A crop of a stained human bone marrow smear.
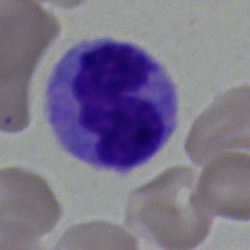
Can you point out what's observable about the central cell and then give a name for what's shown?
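Looking at the nucleus, I see a curved, folded band bent into an S shape. I can't find any nucleoli in it. The cytoplasm is pale lilac-blue, and most of it lies on the left side of the cell. I don't see any clear vacuoles in that cytoplasm either. I'd name this cell a monocyte.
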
